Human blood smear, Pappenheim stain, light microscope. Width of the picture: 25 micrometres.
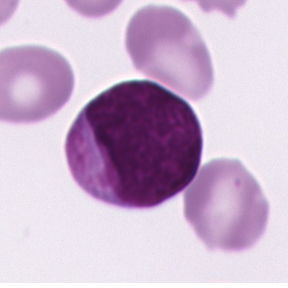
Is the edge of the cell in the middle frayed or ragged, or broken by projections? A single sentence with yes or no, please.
No, this cell has a smooth edge with no projections, blebs or tags.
